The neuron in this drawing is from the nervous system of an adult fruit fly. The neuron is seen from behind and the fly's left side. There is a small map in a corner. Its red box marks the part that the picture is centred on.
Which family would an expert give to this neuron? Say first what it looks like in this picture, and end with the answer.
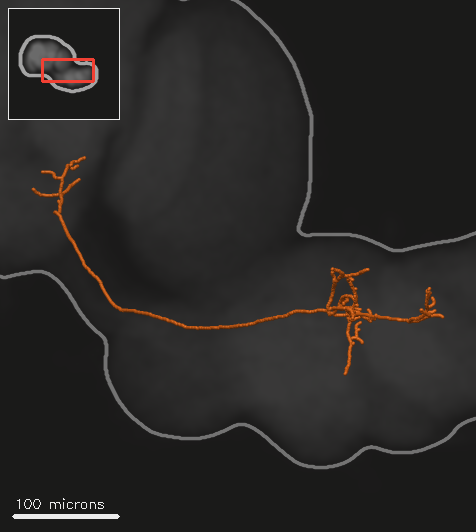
By the scale bar it is about 400 microns wide in this view. In this view it is wider than it is tall. It is a sensory neuron ascending to the brain. The name of its family is class mechanosensory proprioceptive.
